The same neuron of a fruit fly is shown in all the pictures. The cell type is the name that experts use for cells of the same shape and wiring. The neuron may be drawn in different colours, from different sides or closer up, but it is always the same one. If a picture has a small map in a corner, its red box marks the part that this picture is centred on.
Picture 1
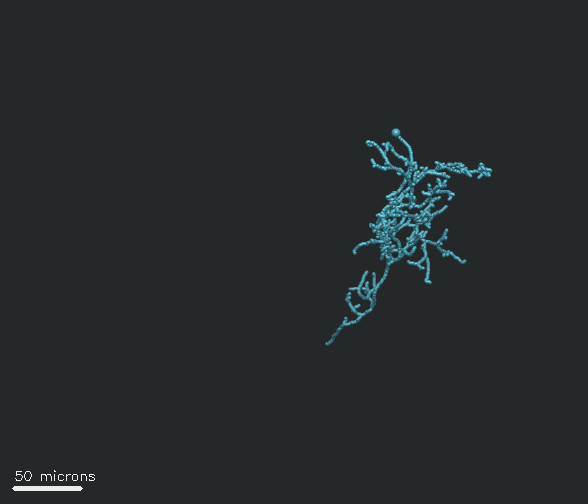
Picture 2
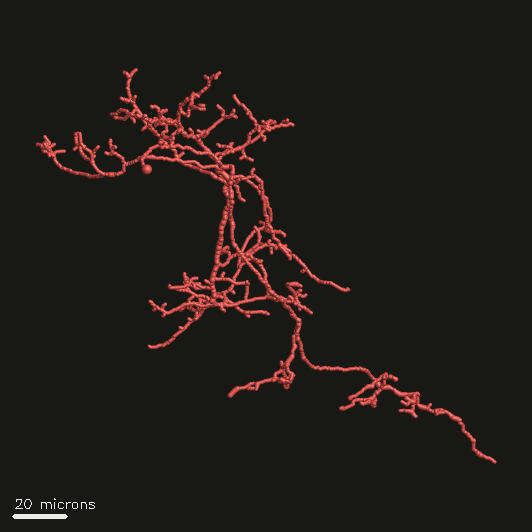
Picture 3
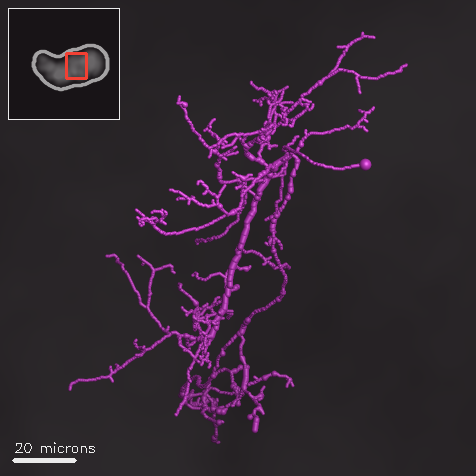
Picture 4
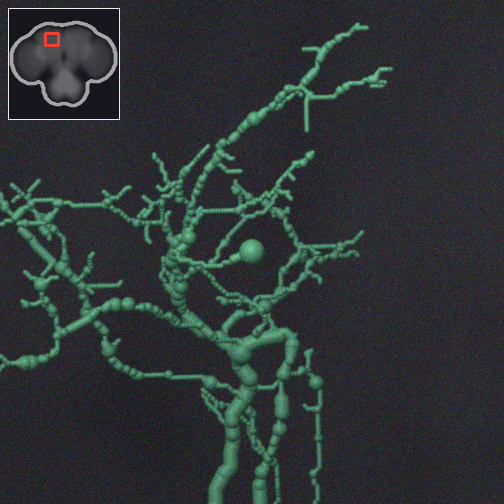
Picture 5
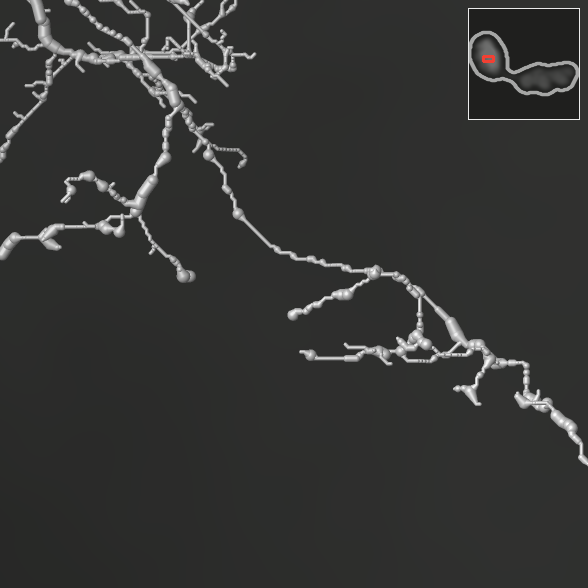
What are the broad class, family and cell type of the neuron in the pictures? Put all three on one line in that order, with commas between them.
central-brain intrinsic neuron, hemilineage CREa2_ventral, LAL029_c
